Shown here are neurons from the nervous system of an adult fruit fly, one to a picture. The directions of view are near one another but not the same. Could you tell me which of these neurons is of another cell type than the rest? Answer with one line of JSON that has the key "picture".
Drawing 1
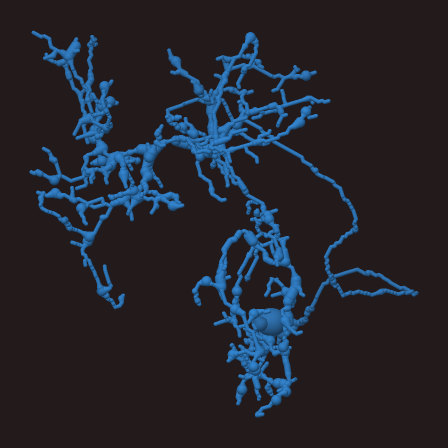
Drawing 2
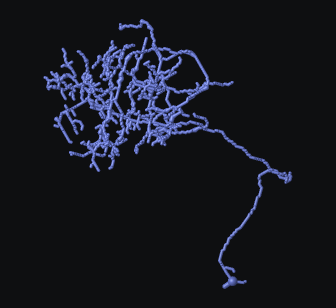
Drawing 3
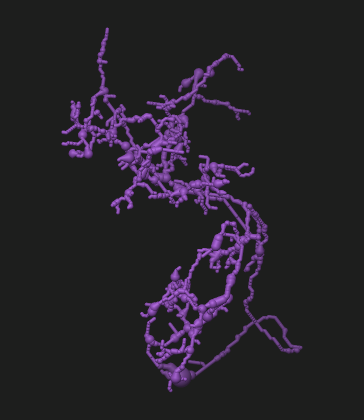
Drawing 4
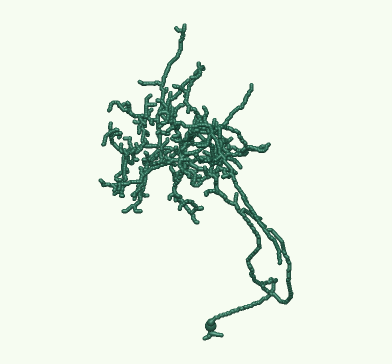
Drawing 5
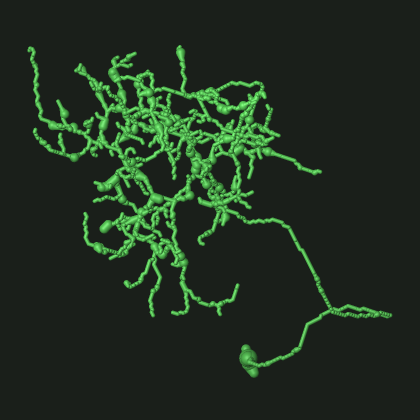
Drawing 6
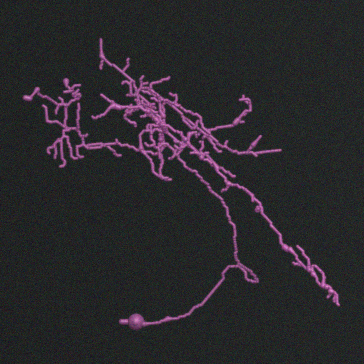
{"picture": 6}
